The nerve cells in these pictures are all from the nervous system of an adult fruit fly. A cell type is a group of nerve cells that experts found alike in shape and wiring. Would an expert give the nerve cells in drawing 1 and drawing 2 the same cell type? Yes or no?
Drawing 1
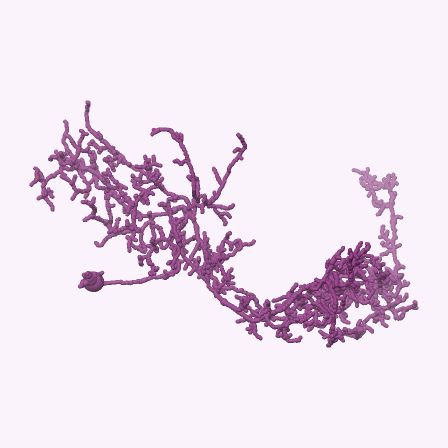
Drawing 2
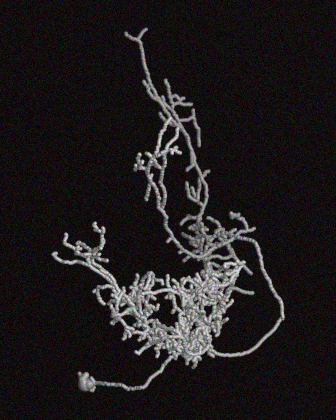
no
